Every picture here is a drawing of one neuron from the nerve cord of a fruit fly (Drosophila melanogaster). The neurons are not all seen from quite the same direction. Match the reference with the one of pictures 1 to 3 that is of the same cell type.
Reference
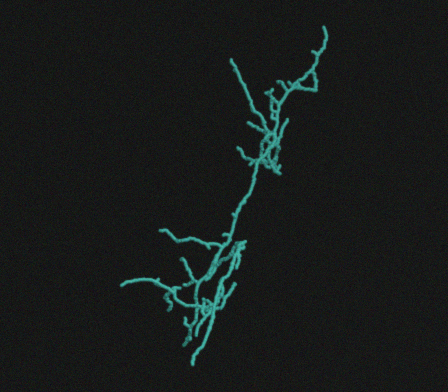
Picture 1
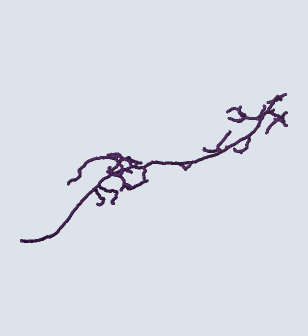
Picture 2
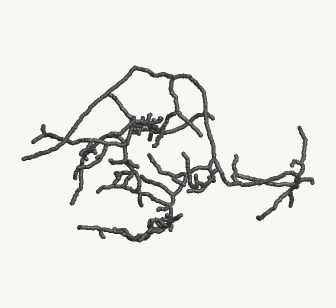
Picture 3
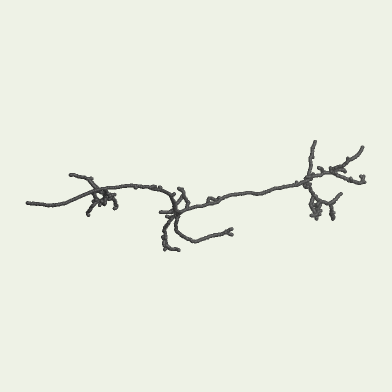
Picture 3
